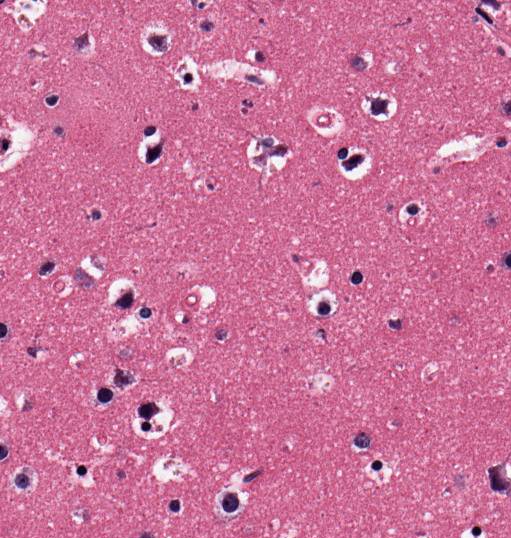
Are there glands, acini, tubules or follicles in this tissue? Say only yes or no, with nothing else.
No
